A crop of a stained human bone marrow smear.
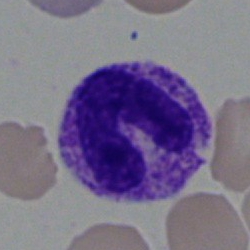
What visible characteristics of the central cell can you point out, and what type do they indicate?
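Start with the outline: round and smooth. Now the nucleus, a single curved band bent into a U shape. Fine violet granules are scattered all through the cytoplasm, with no vacuoles among them. So what you're looking at is a band neutrophil.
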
